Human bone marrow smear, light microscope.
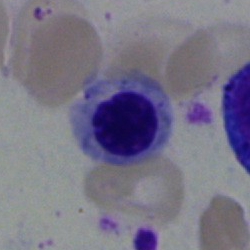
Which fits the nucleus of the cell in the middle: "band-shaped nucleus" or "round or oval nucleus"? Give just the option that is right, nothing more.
Round or oval nucleus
